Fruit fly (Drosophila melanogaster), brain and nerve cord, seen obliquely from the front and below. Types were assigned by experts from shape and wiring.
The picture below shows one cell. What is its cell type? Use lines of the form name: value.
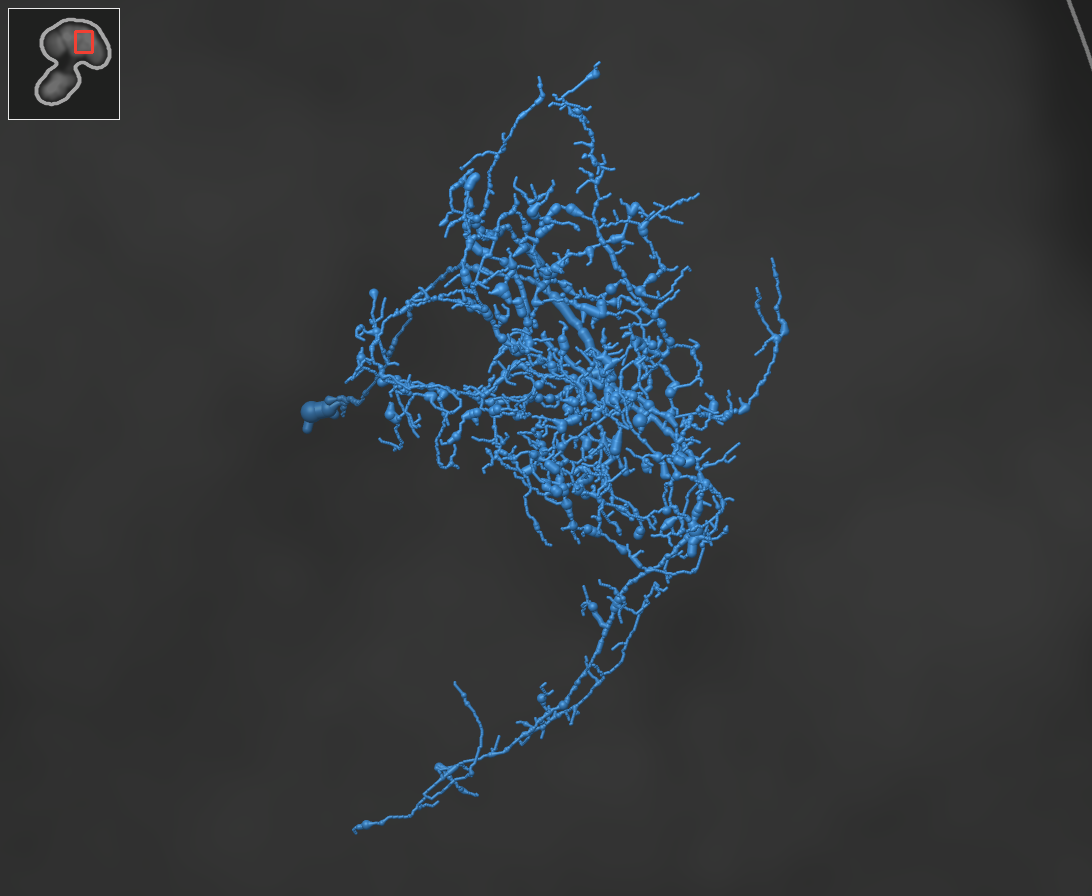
cell type: LAL169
